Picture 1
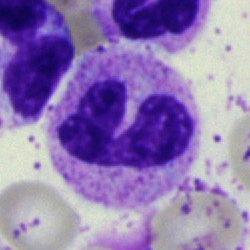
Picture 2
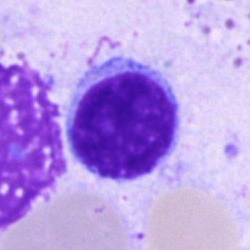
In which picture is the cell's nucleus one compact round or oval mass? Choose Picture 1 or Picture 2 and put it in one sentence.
It is in picture 2 that the nucleus is one compact round or oval mass.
